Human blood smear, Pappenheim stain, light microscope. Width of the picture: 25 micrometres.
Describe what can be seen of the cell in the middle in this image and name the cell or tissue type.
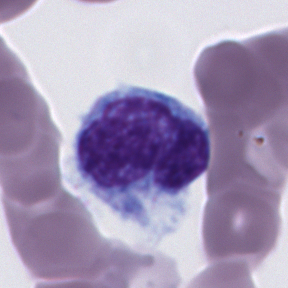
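Along its lower edge the outline turns ragged, and overall it's irregular. The nucleus sits in the upper part of the cell, with most of the pale blue cytoplasm lying below it. That's a monocyte.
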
